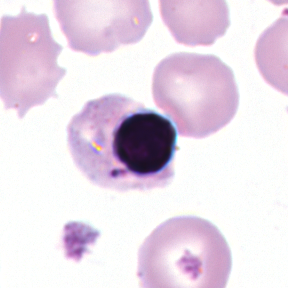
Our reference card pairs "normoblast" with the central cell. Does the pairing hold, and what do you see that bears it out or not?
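This cell is rightly named normoblast. Its cytoplasm is plentiful and pale pinkish-lilac.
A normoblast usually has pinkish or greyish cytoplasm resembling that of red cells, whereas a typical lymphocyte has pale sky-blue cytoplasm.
The colour thus speaks for normoblast and against typical lymphocyte. The chromatin is very dense and stains almost black.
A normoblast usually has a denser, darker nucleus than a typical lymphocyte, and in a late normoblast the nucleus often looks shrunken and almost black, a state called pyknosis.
The nucleus therefore also favours normoblast. No nucleoli are visible.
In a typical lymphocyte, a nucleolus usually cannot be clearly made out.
This feature therefore does not tell against typical lymphocyte. Fine reddish-purple granules lie sparsely in the cytoplasm, and the outline is roughly round with a slightly uneven edge.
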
